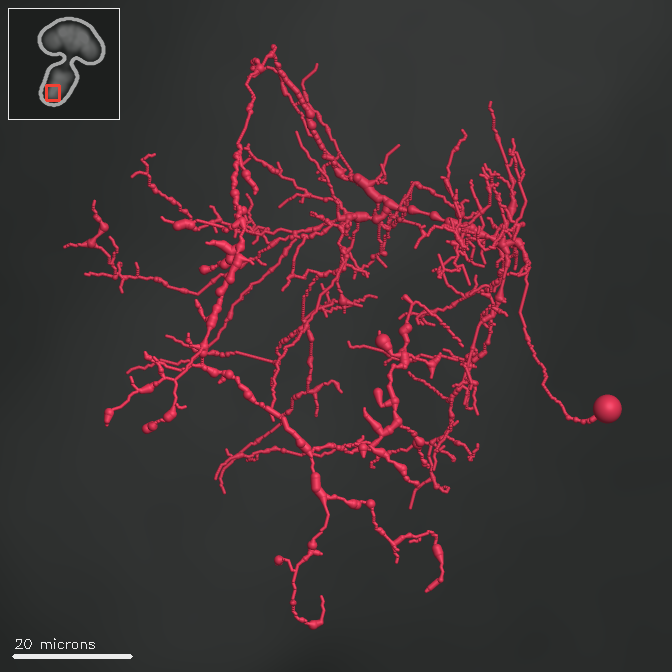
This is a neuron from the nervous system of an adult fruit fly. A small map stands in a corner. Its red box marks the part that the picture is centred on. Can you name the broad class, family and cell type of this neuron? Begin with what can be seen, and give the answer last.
It is in the nerve cord and does not reach the brain. Its cell body lies on the right of the picture. By the scale bar it is about 100 microns tall in this view. Its broad class is nerve-cord intrinsic neuron. The family is hemilineage 19B. The cell type is IN19B068.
